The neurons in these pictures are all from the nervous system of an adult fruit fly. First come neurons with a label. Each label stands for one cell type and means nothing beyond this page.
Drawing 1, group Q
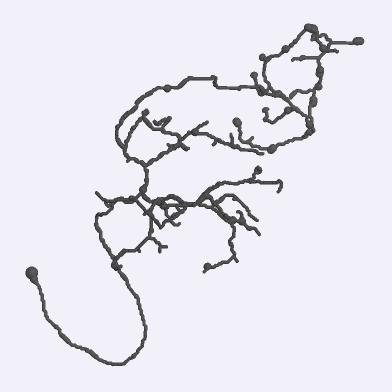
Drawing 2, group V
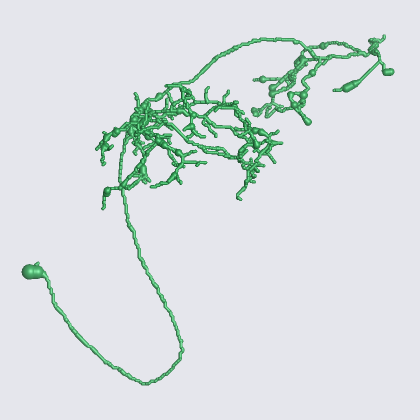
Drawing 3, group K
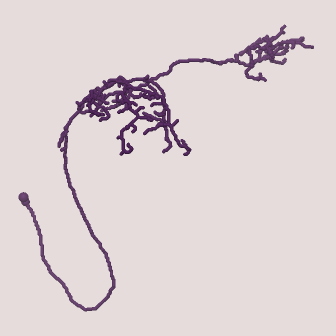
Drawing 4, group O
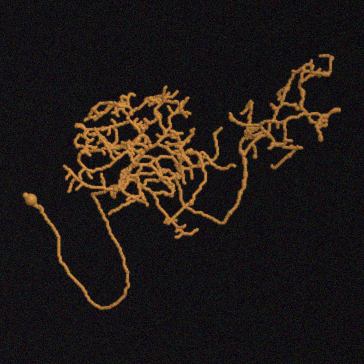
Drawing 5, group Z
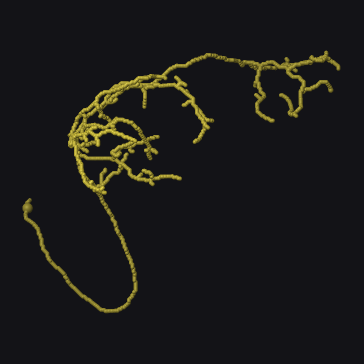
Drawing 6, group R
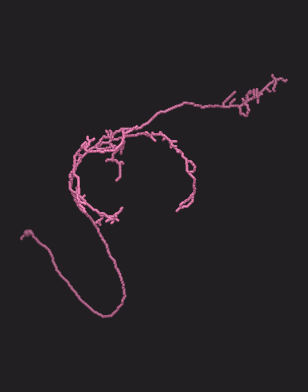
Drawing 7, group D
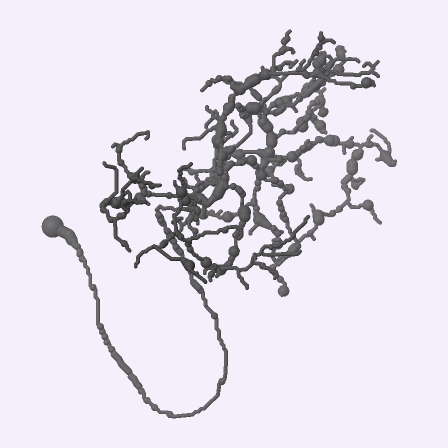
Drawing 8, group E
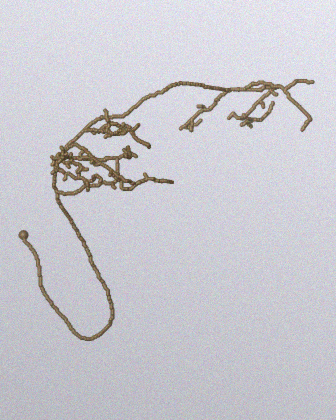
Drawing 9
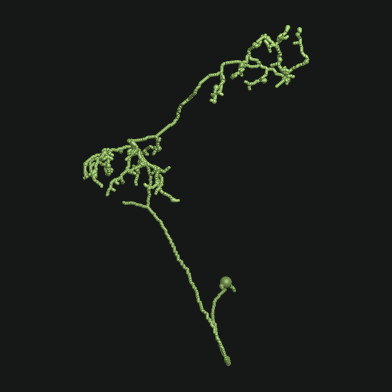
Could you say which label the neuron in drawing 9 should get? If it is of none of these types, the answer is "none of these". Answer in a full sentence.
It belongs to group K.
